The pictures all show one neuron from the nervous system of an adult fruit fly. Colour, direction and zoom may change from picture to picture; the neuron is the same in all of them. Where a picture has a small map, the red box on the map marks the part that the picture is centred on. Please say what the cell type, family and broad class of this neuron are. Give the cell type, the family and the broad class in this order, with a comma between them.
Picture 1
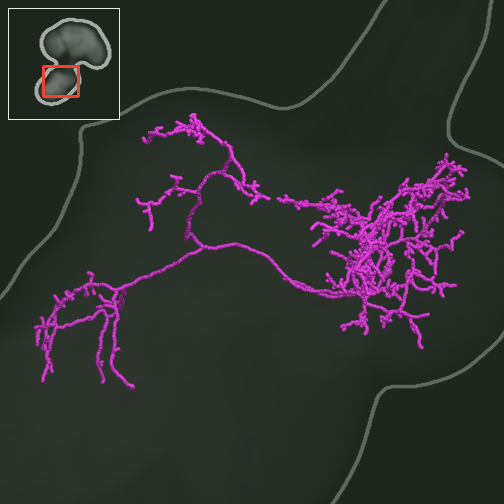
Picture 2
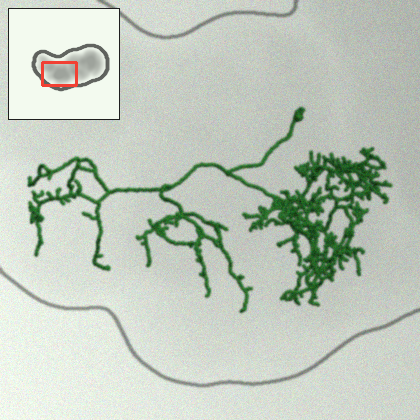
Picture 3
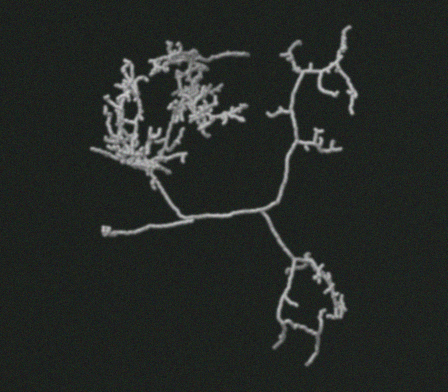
IN18B014, hemilineage 18B, nerve-cord intrinsic neuron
